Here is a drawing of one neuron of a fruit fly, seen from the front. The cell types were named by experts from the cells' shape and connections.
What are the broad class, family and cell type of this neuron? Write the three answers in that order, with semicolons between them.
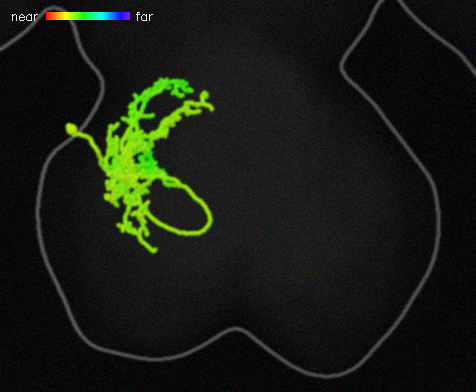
nerve-cord intrinsic neuron; hemilineage 17A; dMS2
